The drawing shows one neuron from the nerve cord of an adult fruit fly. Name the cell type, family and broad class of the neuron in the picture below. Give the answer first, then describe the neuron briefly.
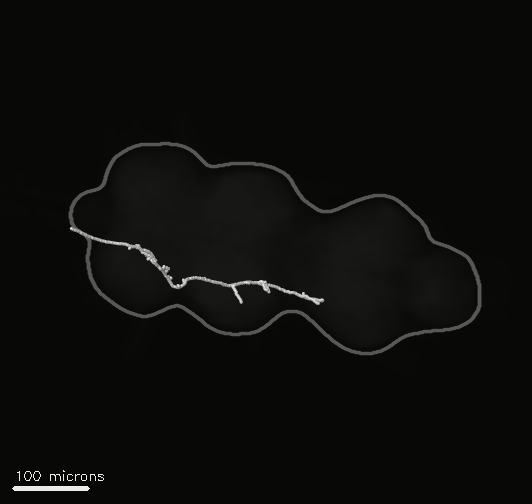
It is of cell type DNge069. The family is DNge. Its broad class is descending neuron. No cell body is drawn. By the scale bar it is about 350 microns wide in this view.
